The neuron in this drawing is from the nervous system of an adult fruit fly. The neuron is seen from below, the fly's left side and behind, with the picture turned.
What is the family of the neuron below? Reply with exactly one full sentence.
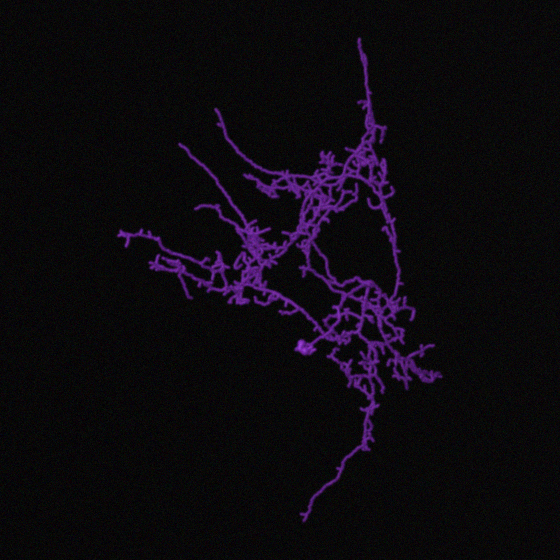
The family assigned to this neuron is hemilineage 05B.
